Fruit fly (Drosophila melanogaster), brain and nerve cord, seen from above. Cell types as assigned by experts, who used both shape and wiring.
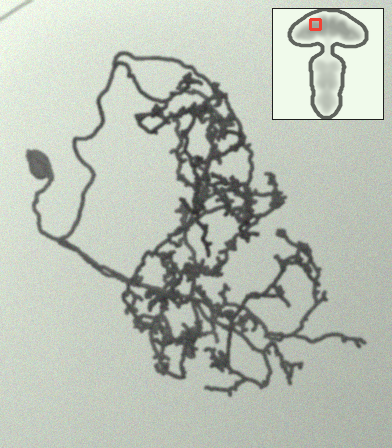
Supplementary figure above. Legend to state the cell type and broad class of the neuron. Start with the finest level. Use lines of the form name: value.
cell type: AVLP380
broad class: central-brain intrinsic neuron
